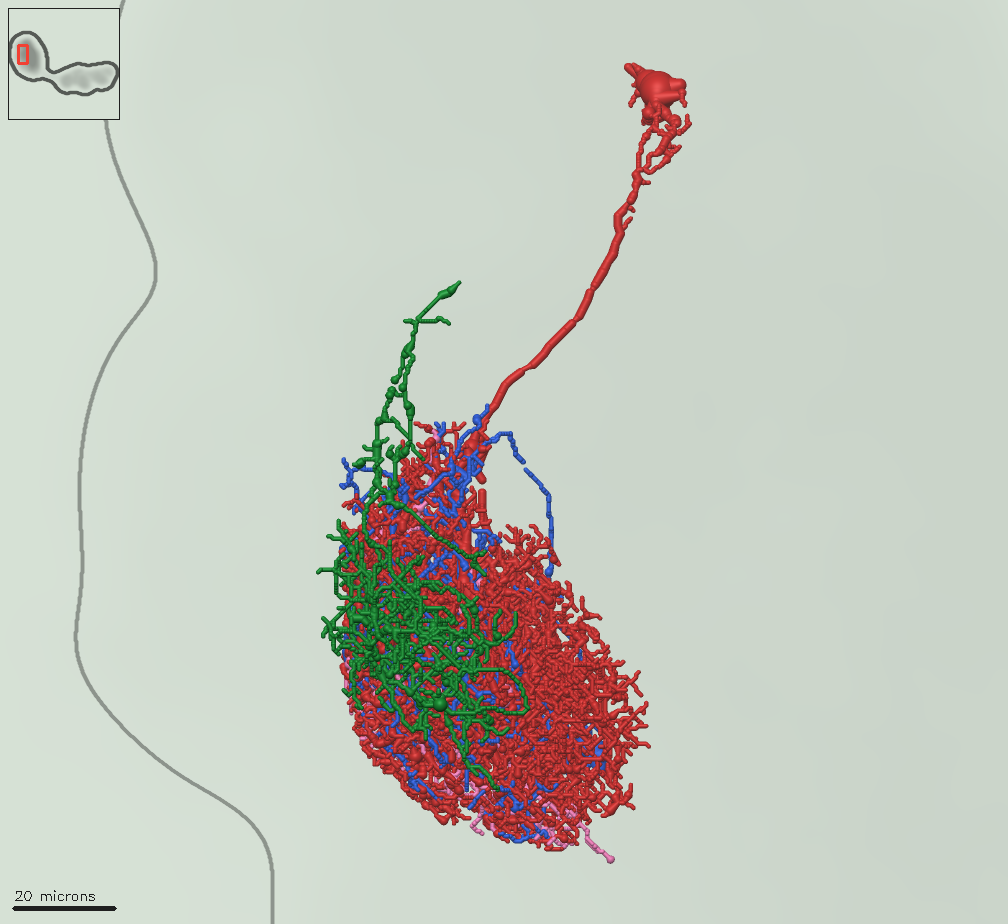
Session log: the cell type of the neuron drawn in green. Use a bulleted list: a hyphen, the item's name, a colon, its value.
- cell type: CB2599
